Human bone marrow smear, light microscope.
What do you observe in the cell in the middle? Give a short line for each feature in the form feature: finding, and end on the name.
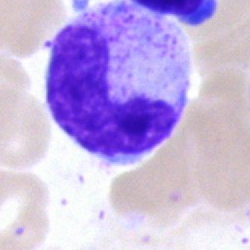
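Nucleus: thick curved band, left side and bottom
Nucleoli: none visible
Cytoplasm: pale lilac, upper right, inside nuclear curve
Vacuoles: none seen
Name: band neutrophil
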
